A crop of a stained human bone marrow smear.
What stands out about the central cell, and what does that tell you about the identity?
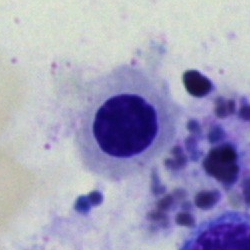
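Hmm, the edge of this cell is indistinct; it fades into the background. The chromatin is dense and stains an even dark purple. Around the nucleus the cytoplasm forms a wide rim, pale grey-blue in colour. I'd name it an erythroblast.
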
